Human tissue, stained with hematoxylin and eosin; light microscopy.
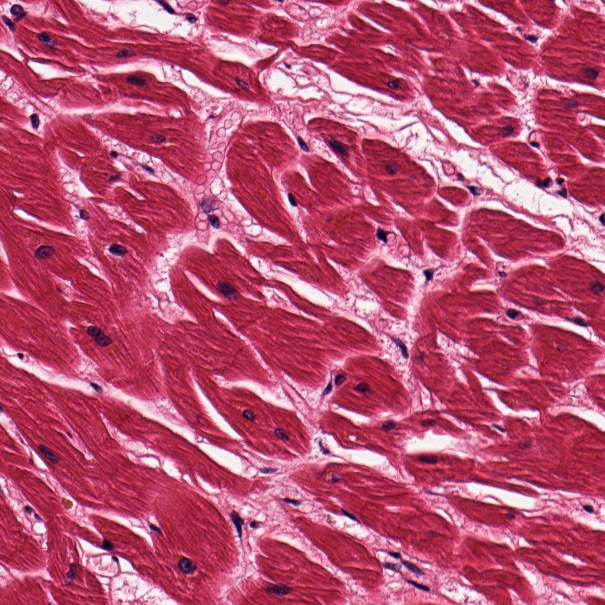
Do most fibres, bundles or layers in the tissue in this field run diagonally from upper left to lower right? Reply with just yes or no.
Yes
